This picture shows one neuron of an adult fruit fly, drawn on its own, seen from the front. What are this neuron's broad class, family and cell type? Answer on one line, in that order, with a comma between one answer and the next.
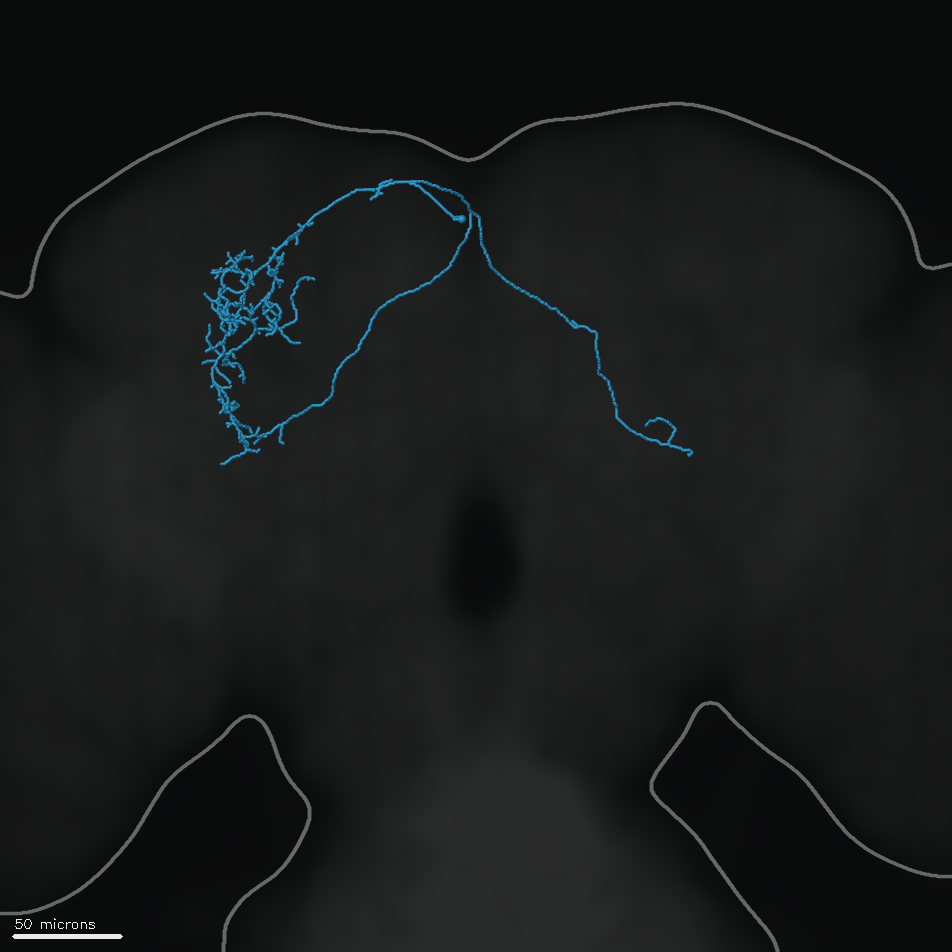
central-brain intrinsic neuron, hemilineage SMPad1, SIP146m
